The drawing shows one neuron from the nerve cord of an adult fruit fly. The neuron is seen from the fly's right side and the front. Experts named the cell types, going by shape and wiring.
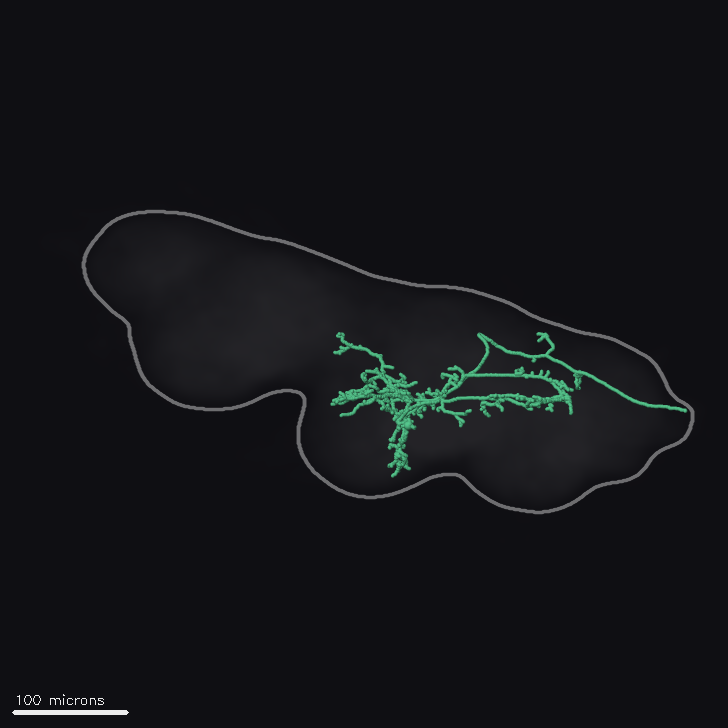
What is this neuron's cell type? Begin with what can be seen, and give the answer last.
From left to right in the picture it spans about 300 microns. As drawn here it is wider than it is tall. This is an ascending neuron. The cell type is AN18B022.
